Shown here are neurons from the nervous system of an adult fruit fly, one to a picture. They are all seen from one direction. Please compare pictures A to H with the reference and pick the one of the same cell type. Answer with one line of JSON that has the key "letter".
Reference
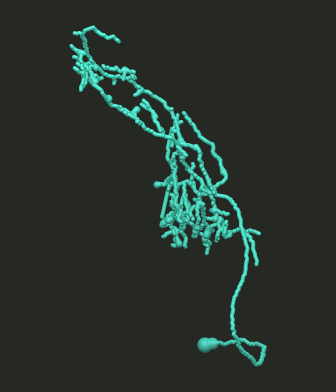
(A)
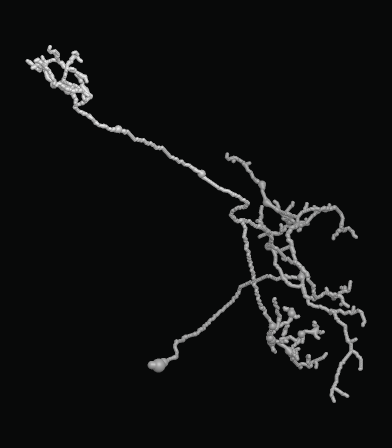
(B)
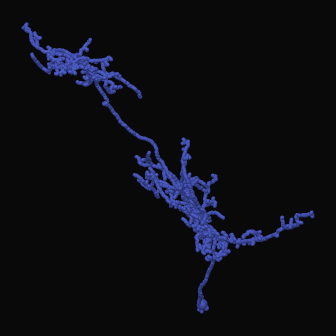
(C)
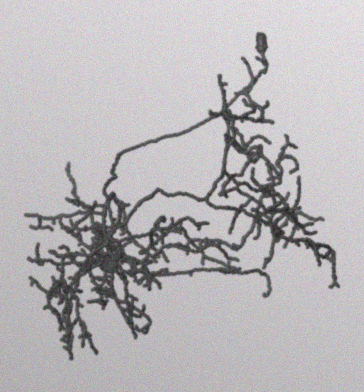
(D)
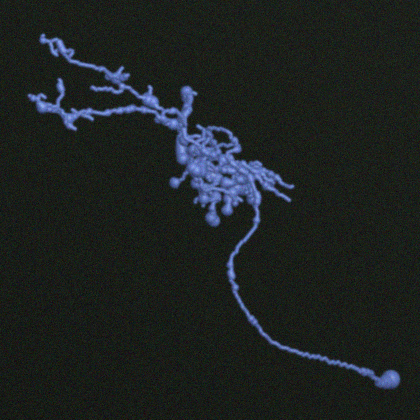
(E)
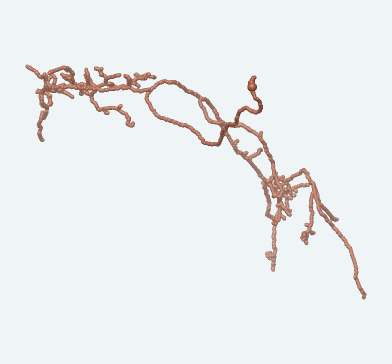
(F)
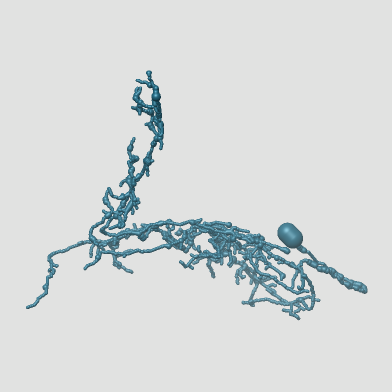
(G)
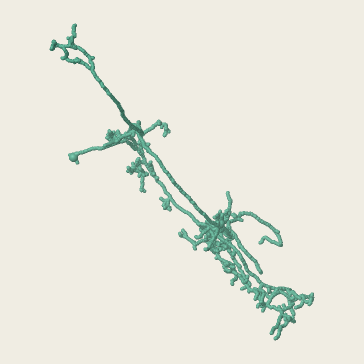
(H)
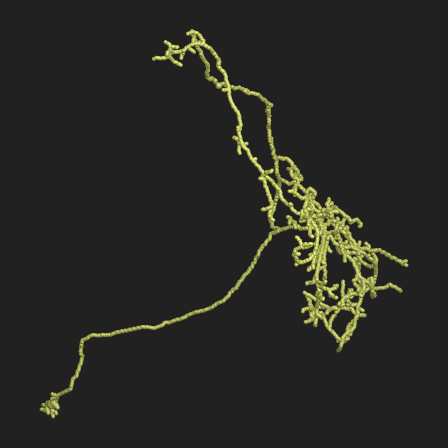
{"letter": "D"}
